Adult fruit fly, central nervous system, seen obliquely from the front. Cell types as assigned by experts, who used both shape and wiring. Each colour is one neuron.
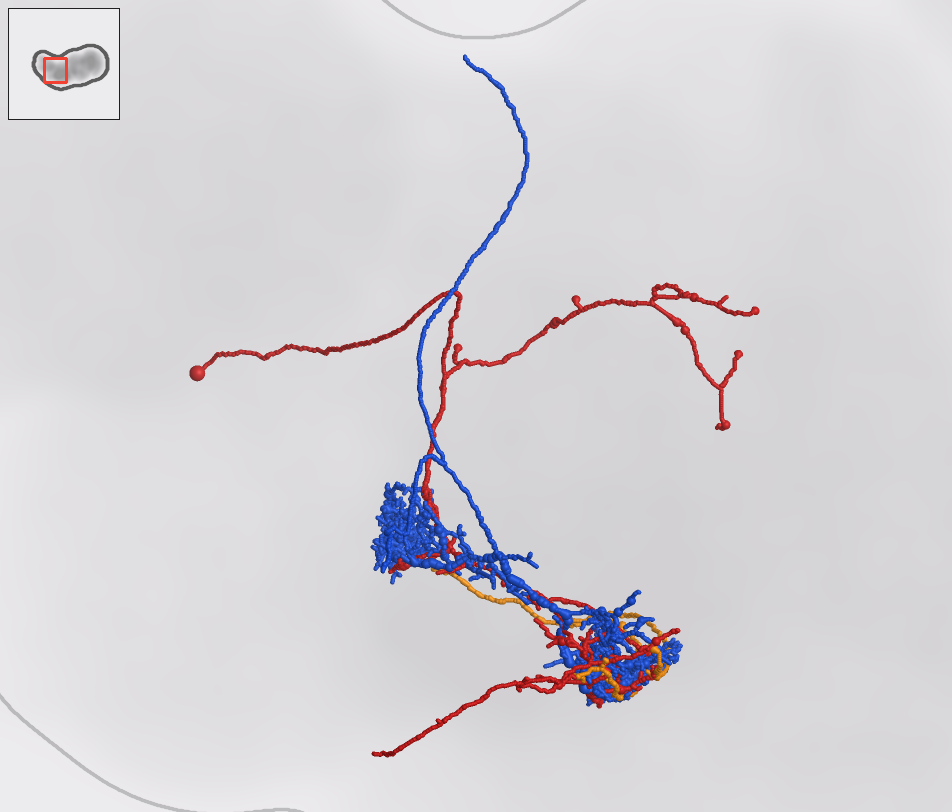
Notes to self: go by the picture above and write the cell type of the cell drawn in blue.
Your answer: IN23B037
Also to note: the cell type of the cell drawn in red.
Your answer: IN03A096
